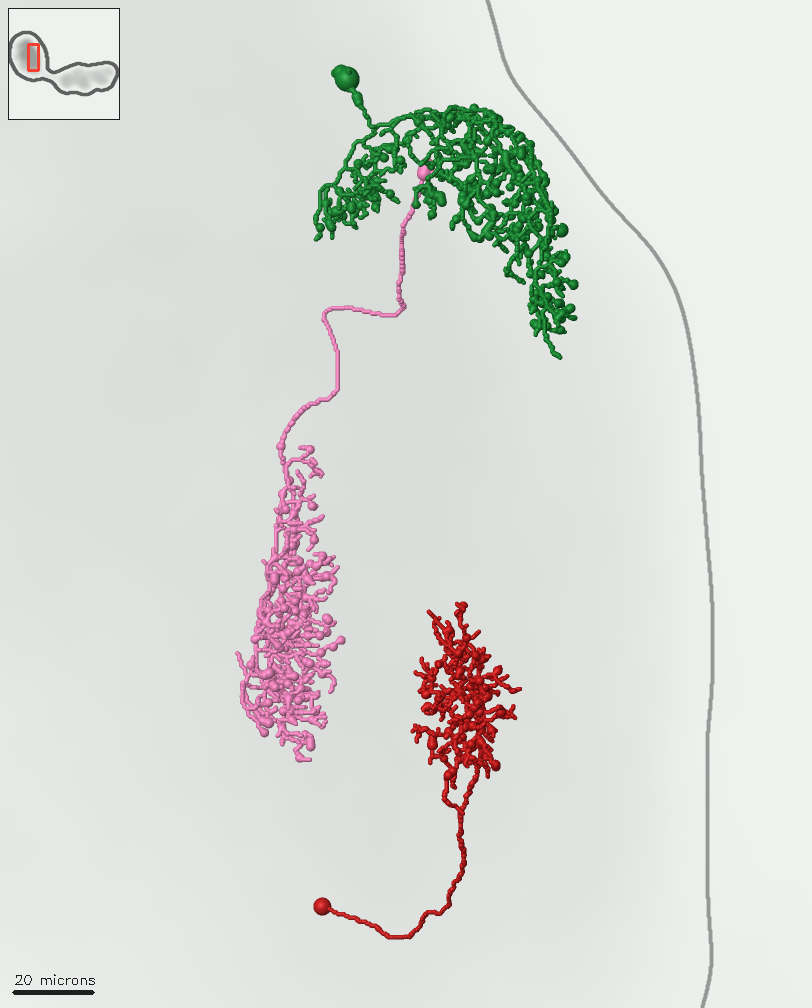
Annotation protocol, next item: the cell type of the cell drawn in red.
Pm1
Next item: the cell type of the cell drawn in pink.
Pm2a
